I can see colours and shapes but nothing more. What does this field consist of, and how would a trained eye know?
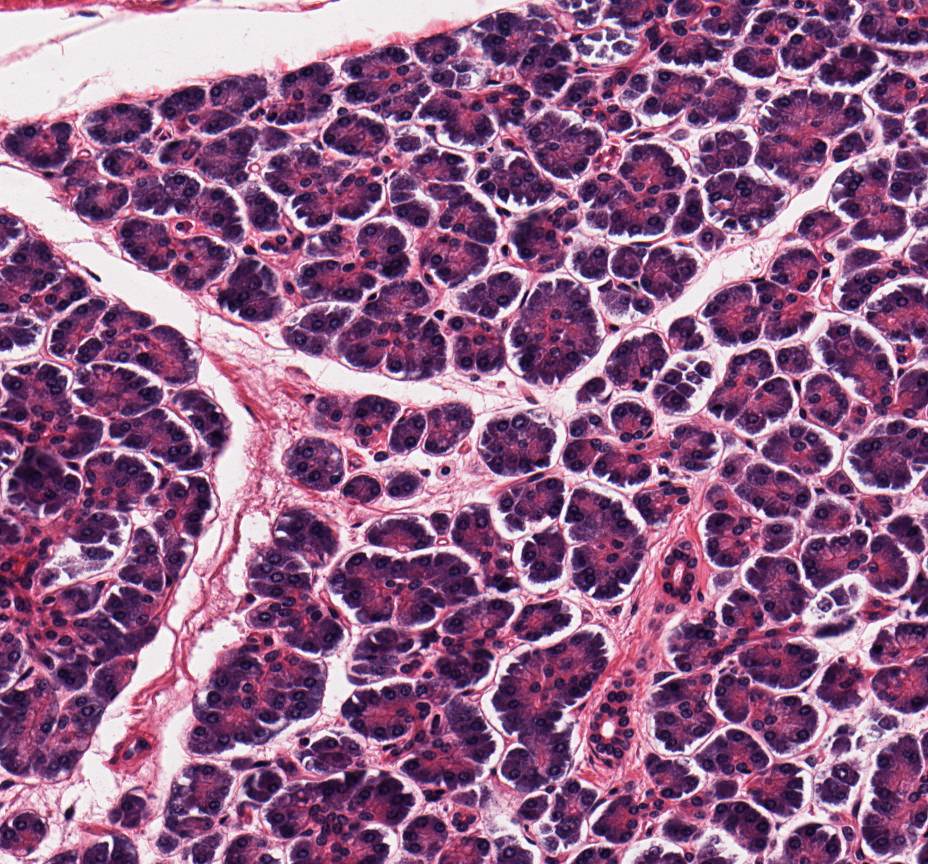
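Exocrine pancreas is what the field shows. Lobules are present, made of closely packed acini and divided by thin pale pink septa. Each acinus is a rounded cluster of pyramidal cells converging on a small, barely visible central lumen. The nuclei are round, dark and basal. The cytoplasm is deep purple at the base and pinker toward the acinus centre.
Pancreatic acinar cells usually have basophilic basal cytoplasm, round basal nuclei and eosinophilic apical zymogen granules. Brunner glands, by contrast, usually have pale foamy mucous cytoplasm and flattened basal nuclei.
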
